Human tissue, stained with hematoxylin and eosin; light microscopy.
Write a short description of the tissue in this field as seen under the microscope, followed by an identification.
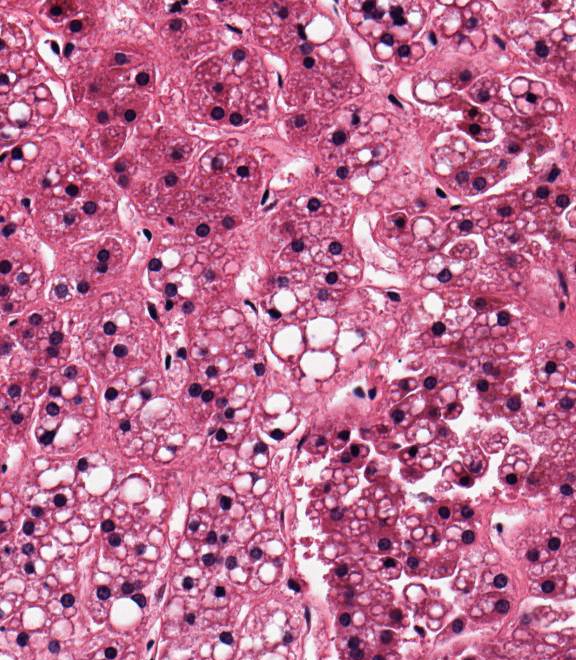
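Cytoplasm abundant, pink, full of many small clear vacuoles. Nucleus small, round, dark, roughly central in each cell. Thin-walled capillaries between the nests, lined by flattened endothelial cells with dark, slender nuclei. No gland lumens formed anywhere in the field. Adrenal gland.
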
